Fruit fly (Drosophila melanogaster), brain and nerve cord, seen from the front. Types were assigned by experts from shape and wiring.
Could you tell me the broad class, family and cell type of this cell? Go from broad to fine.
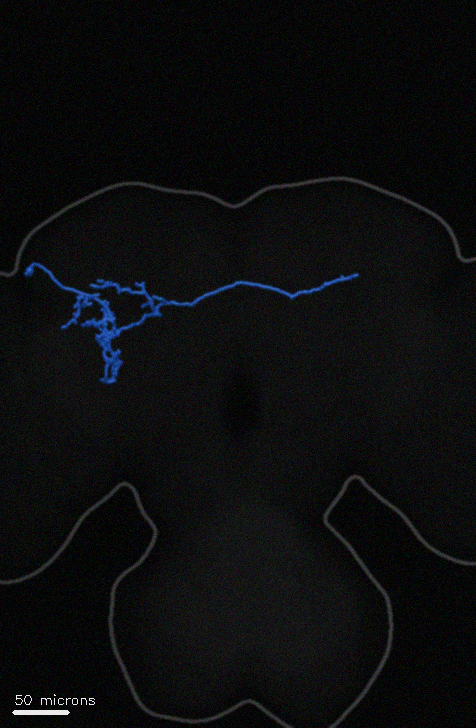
central-brain intrinsic neuron; hemilineage LHl2_ventral; AVLP069_c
